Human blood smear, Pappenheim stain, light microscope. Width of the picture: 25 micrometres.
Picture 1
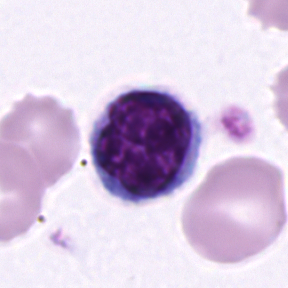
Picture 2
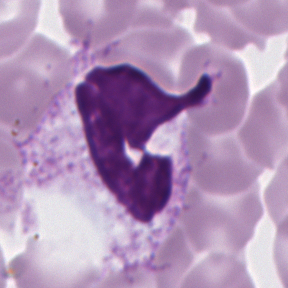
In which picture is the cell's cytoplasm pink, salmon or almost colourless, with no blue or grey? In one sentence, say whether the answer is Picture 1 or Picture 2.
The cytoplasm of the cell in picture 2 is pink, salmon or almost clear, with no blue or grey.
